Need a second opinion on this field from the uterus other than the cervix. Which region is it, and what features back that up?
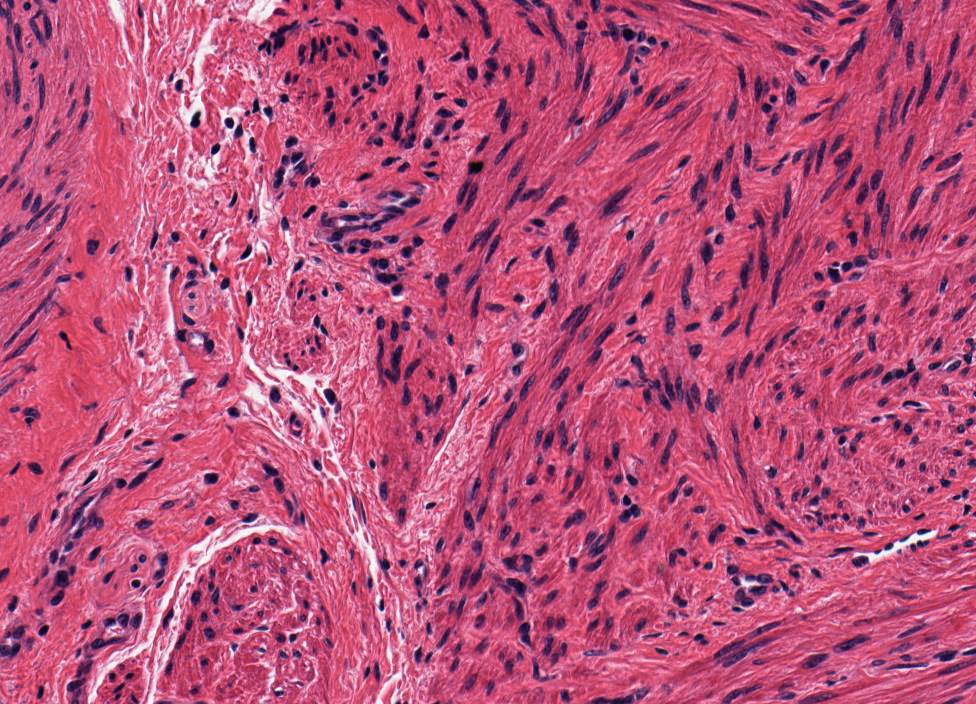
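This field is smooth muscle. First, spindle cells form fascicles that run and intersect in several directions; second, the cells have elongated dark nuclei and pink fibrillar cytoplasm; third, no epithelium or glands are present.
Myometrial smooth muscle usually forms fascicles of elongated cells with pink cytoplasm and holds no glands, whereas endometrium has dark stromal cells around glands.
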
